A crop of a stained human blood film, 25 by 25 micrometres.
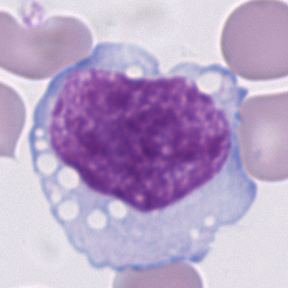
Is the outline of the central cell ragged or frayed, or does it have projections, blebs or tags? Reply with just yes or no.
Yes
